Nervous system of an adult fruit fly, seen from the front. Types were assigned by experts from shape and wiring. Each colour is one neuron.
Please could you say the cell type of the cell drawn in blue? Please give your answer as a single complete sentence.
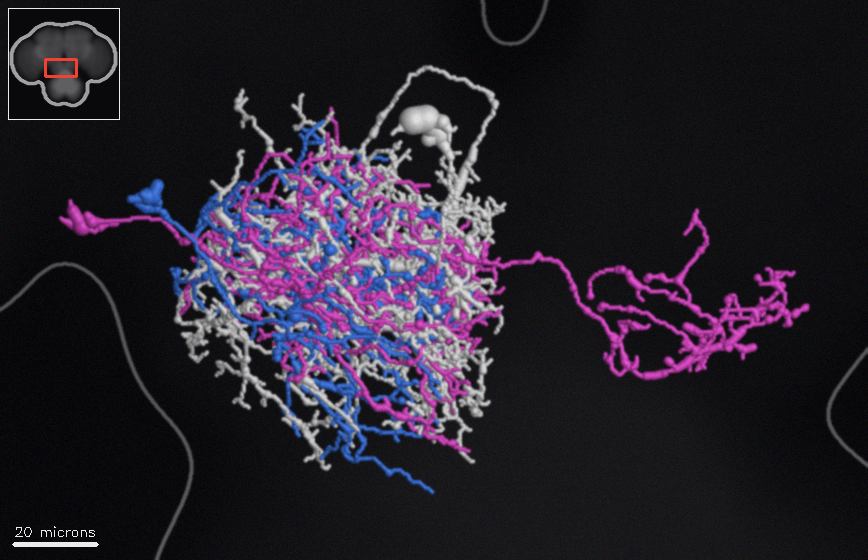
This neuron falls under the cell type GNG207.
